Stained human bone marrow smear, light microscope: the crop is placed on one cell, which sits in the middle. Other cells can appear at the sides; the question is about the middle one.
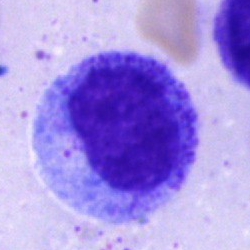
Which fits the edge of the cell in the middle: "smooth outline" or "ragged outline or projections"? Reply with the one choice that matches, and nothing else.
Smooth outline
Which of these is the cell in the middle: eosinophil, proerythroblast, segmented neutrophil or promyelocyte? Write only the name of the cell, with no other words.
promyelocyte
